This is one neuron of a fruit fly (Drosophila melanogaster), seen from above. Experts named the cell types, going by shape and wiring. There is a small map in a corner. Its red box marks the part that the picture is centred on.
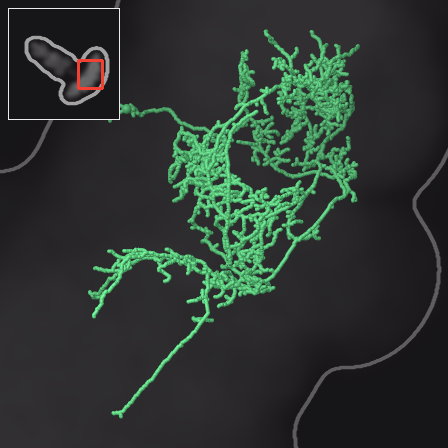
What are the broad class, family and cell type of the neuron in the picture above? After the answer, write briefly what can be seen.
Its broad class is central-brain intrinsic neuron. Its family is hemilineage DM4_dorsal. The cell type is pC1x_b. It is in the brain and does not reach the nerve cord. Dozens of branch ends can be seen.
